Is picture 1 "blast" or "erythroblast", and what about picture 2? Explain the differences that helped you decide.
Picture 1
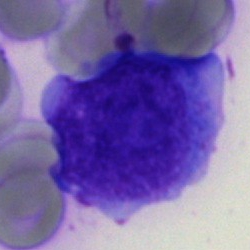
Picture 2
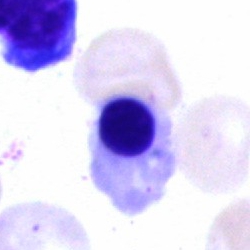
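As I see it, picture 1 is the blast and picture 2 is the erythroblast. The chromatin is where they differ most clearly: in picture 1 it is finely granular and stippled, with no coarse dark clumps, while in picture 2 it is very dark and densely condensed throughout the nucleus.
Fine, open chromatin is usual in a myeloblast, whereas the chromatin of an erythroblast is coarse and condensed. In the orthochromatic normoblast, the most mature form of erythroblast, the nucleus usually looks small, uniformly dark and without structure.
I can make out no nucleoli in the nucleus of picture 2.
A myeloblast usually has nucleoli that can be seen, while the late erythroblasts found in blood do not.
In picture 1 I find no distinct granules in the cytoplasm.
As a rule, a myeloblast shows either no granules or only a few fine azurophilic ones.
The cytoplasm of picture 2 is pale greyish blue. Looking at the edges, the outline in picture 1 is irregular and angular rather than smoothly round, with a small dark knob-like projection on its top edge, while in picture 2 the lower border is irregular and lumpy. Red cells press against the cell in picture 1 along its top and left sides.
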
